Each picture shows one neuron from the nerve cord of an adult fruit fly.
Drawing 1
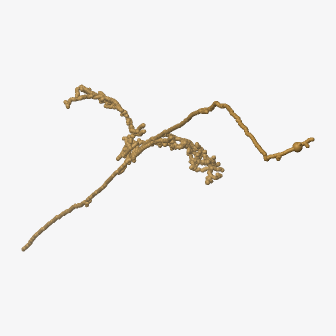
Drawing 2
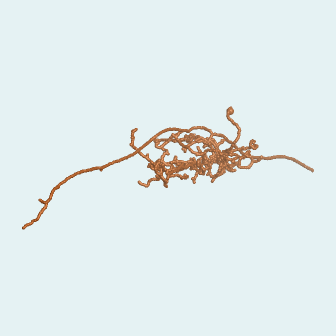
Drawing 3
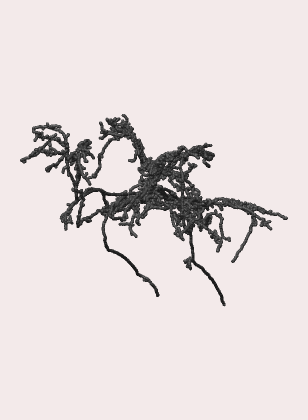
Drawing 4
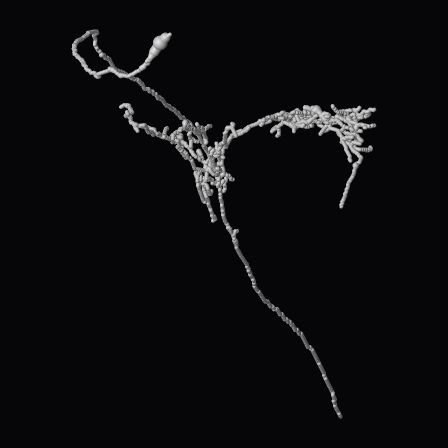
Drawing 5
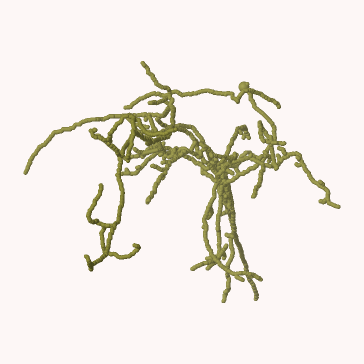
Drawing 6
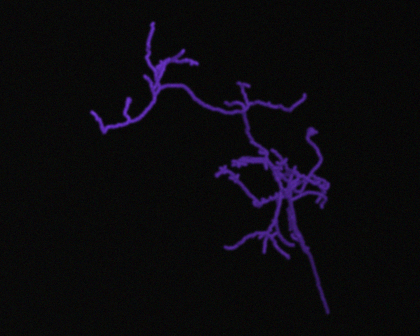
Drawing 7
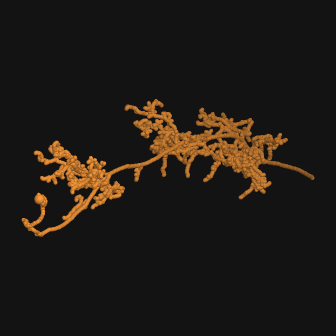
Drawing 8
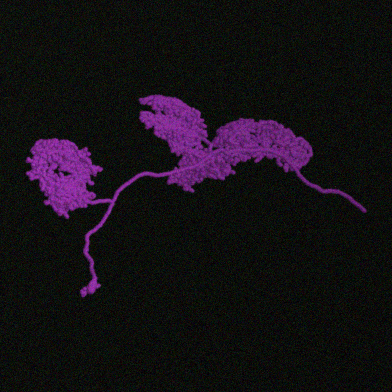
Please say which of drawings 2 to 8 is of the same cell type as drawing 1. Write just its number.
4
